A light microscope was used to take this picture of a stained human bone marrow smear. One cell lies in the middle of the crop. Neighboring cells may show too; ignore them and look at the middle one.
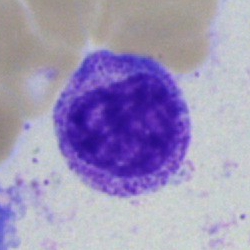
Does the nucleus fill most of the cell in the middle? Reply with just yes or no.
Yes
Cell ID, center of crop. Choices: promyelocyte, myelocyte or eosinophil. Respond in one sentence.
This crop has a myelocyte at its centre.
